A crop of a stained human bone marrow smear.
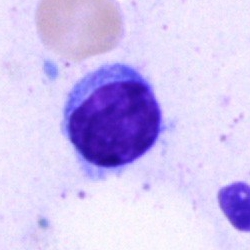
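Lymphocyte, the cell in the middle of this stained bone marrow smear. The cell has a round outline. Its blue cytoplasm forms a crescent that is widest at the upper left, and no granules are seen in it. Along the lower edge of the cell runs a small ragged fringe of cytoplasm.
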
